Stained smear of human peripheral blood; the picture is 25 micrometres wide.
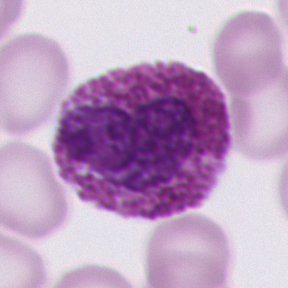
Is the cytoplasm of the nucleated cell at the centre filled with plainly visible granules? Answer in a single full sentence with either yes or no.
Yes, what the cytoplasm holds is many visible granules.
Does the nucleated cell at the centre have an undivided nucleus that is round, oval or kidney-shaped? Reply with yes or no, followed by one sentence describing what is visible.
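No. The nucleus has two lobes lying side by side.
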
